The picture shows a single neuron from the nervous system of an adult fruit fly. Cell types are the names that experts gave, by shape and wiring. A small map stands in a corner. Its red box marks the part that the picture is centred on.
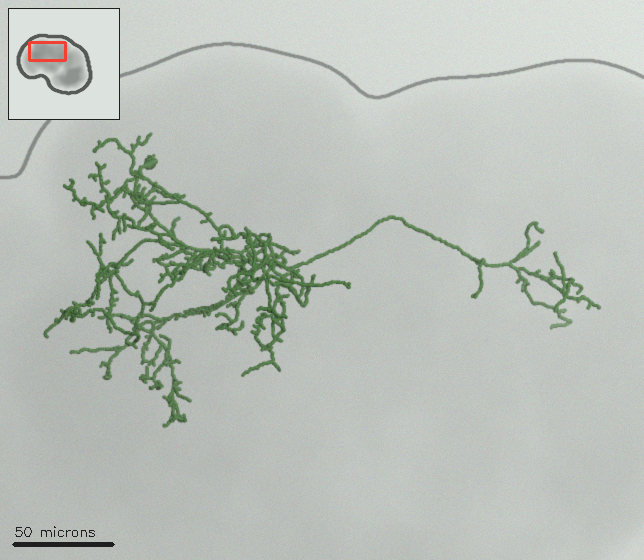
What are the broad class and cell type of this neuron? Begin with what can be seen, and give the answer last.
The cell body can be seen at the upper left of the picture. By the scale bar it is about 300 microns wide in this view. The picture shows dozens of branch ends. It is a central-brain intrinsic neuron. The cell type is CB1017.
